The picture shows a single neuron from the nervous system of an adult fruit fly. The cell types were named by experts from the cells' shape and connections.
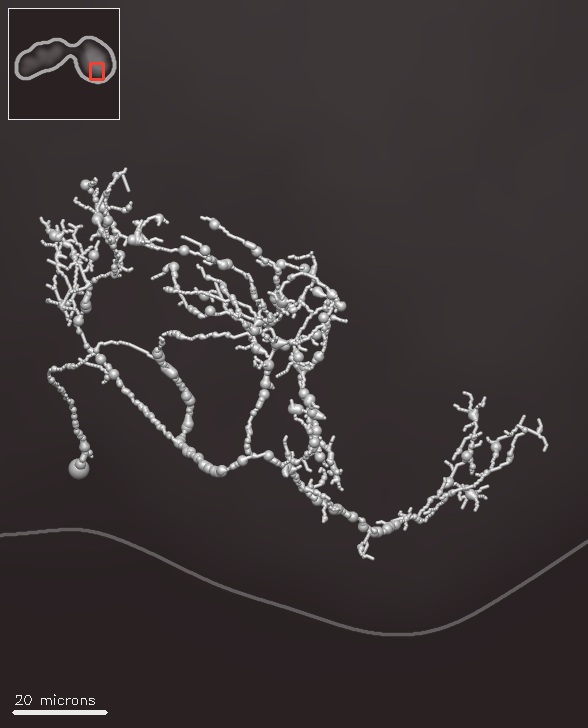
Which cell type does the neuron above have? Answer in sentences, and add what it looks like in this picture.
It is of cell type CL134. This is a central-brain intrinsic neuron. From left to right in the picture it spans about 110 microns. In this view it is wider than it is tall.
